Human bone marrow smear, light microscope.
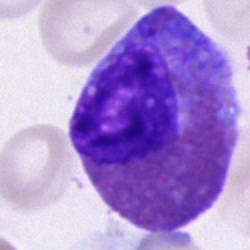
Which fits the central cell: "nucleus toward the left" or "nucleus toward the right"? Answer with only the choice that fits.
Nucleus toward the left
